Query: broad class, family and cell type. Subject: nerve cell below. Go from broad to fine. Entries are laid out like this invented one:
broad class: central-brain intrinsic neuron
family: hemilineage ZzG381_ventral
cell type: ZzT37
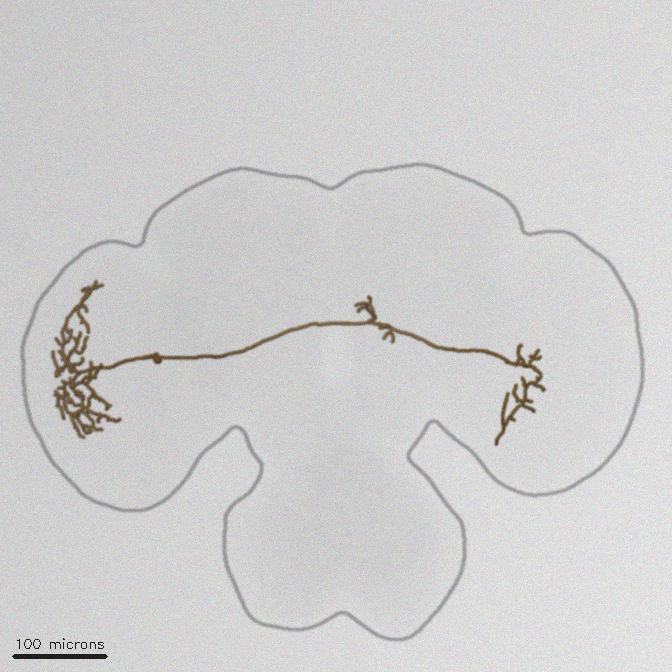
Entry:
broad class: optic-lobe intrinsic neuron
family: hemilineage VPNl&d1_lateral
cell type: MeVPMe5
